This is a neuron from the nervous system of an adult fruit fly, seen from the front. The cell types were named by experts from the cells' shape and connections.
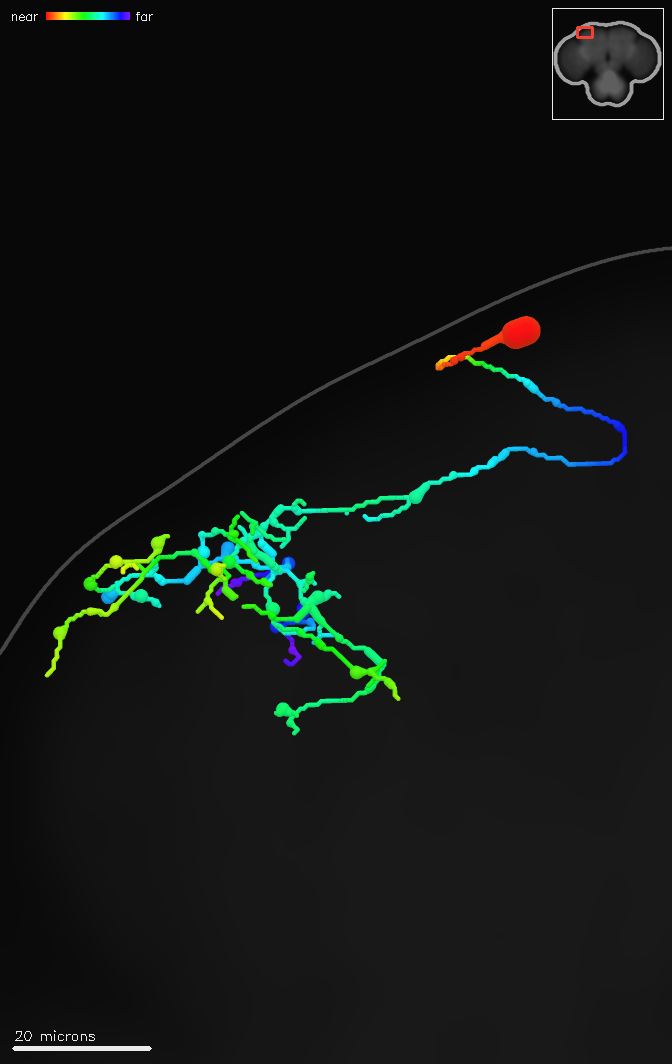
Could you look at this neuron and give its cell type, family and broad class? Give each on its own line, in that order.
LHPD3a4_c
hemilineage LHd2
central-brain intrinsic neuron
